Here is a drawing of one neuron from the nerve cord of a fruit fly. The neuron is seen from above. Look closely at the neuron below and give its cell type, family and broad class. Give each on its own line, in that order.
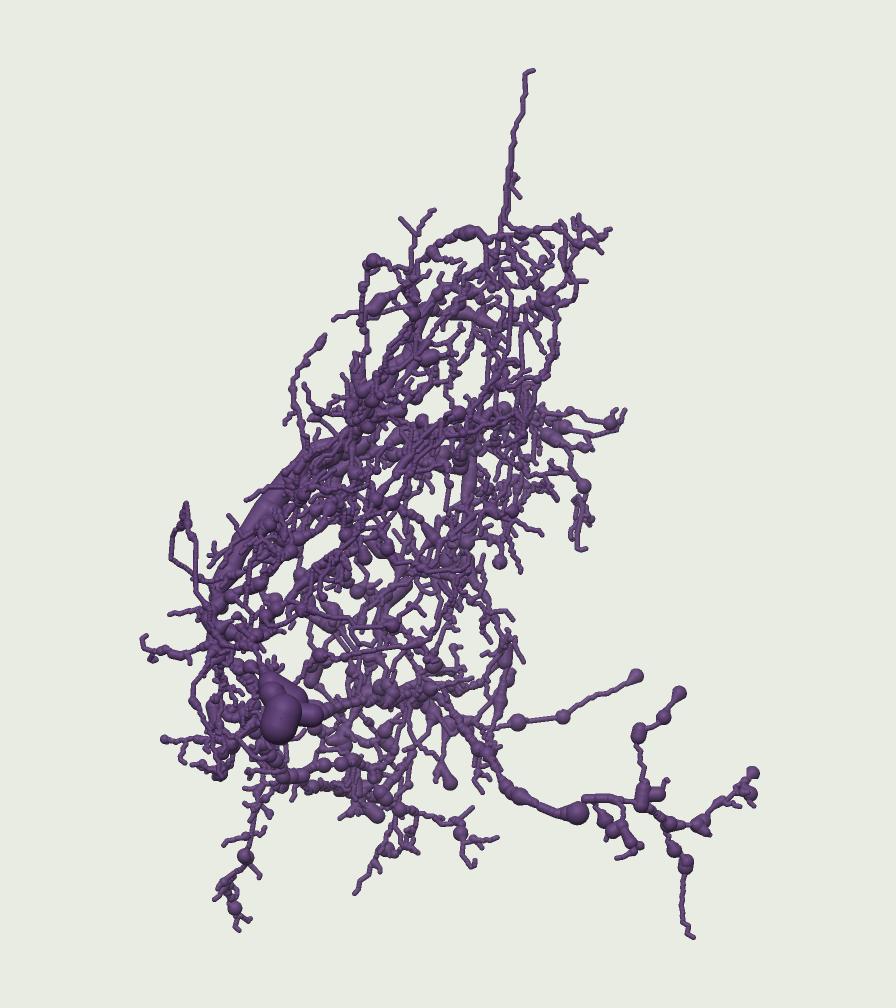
IN17A022
hemilineage 17A
nerve-cord intrinsic neuron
